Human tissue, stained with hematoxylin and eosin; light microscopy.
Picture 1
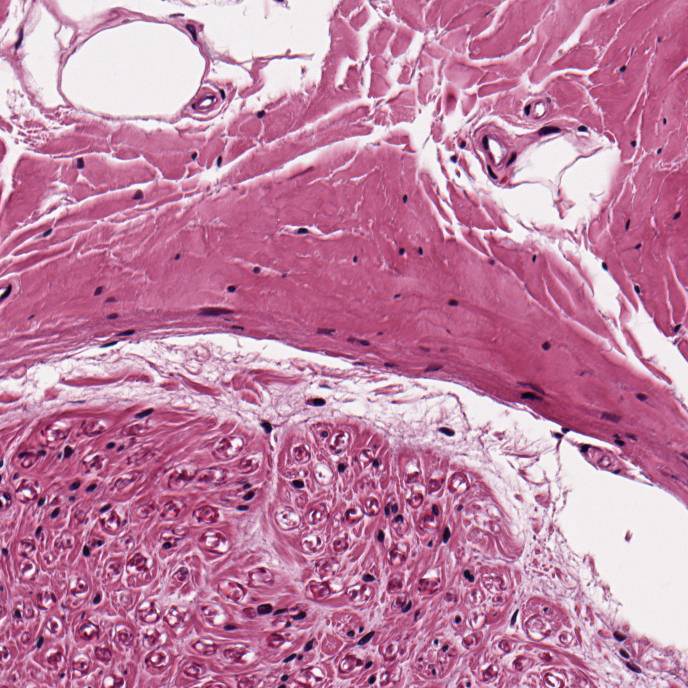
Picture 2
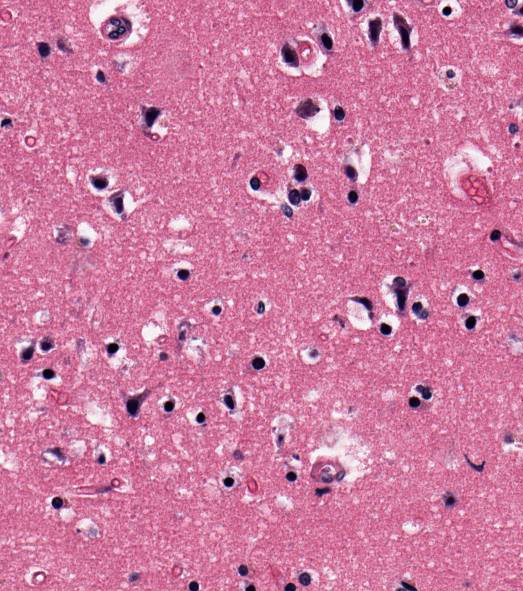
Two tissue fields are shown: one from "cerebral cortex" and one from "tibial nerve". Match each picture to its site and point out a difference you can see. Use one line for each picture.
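Picture 1: tibial nerve. Nuclei in the dense fibrous tissue are sparse, small, dark and spindle-shaped.
Picture 2: cerebral cortex. Most cells are small, with round, dark, densely stained nuclei and little visible cytoplasm.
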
